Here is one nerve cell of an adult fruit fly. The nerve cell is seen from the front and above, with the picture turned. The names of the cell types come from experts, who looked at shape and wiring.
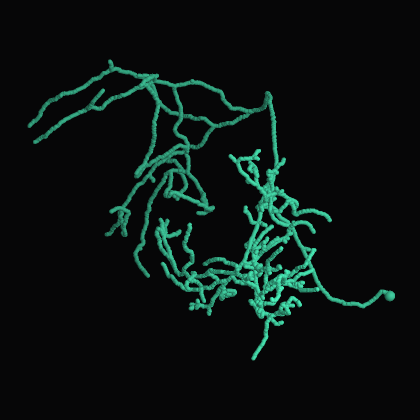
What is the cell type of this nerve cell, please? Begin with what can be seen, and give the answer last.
The picture shows dozens of branch ends. As drawn here it is about as wide as it is tall. It is a central-brain intrinsic neuron. The cell type is PVLP203m.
